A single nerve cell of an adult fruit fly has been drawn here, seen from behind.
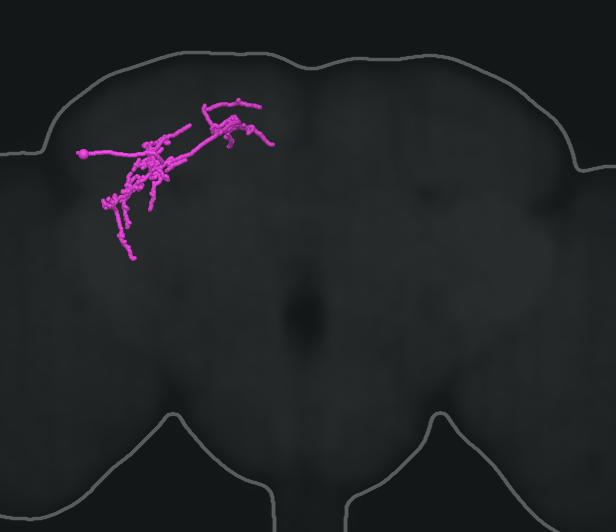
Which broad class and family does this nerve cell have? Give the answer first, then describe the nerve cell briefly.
Its broad class is central-brain intrinsic neuron. Its family is hemilineage DL2_dorsal. Its cell body lies at the upper left of the picture. In this view it is about as wide as it is tall.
